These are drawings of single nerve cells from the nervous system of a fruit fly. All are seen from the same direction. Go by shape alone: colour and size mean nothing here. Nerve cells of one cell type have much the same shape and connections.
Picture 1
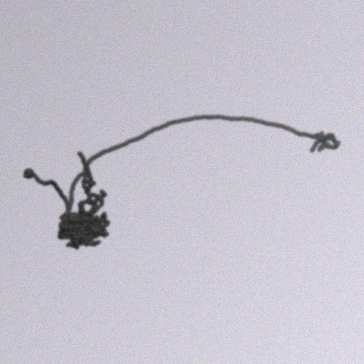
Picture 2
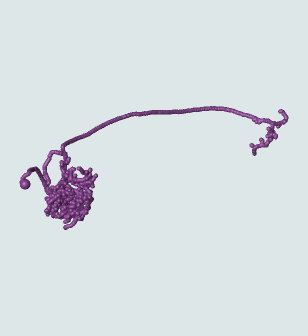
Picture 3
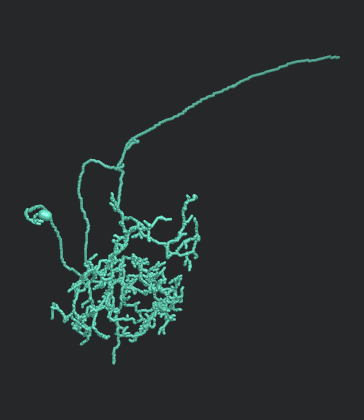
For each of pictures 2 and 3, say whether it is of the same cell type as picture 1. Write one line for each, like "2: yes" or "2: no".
2: no
3: no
